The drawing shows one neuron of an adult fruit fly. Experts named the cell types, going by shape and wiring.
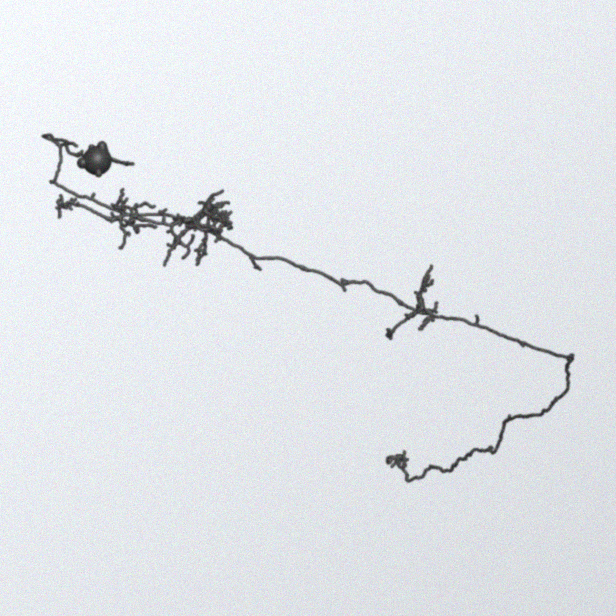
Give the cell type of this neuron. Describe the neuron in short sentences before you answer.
Its cell body lies at the upper left of the picture. The picture shows dozens of branch ends. Its broad class is optic-lobe intrinsic neuron. It is of cell type Tm20.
